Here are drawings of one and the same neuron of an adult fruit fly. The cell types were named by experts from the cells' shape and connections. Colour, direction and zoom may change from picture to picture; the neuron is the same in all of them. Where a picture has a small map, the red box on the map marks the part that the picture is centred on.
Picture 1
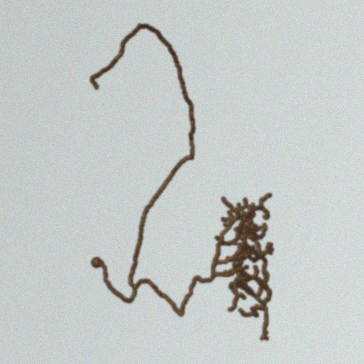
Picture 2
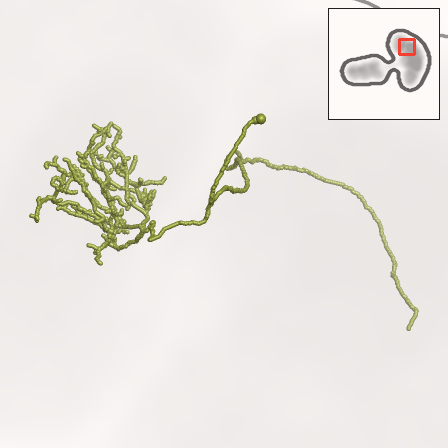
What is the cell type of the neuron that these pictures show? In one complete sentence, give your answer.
The cell type of this neuron is LC28.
